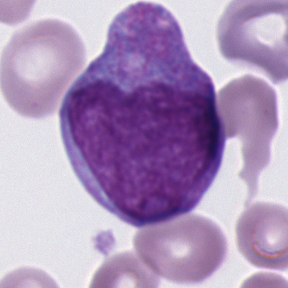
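Atypical promyelocyte, the central cell in a stained smear of human peripheral blood. The nucleus fills most of the cell, and its upper border has a shallow notch in the middle. A broad rounded bulge of pale bluish-violet cytoplasm projects from the top of the cell.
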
